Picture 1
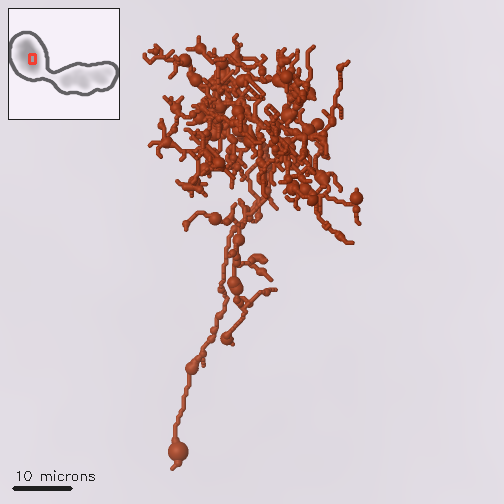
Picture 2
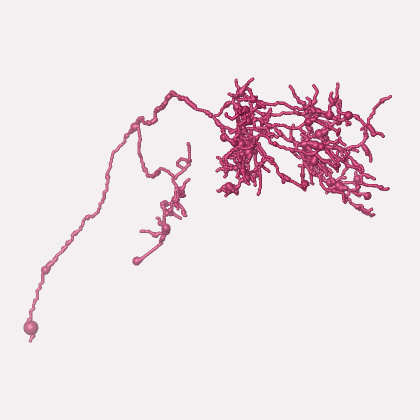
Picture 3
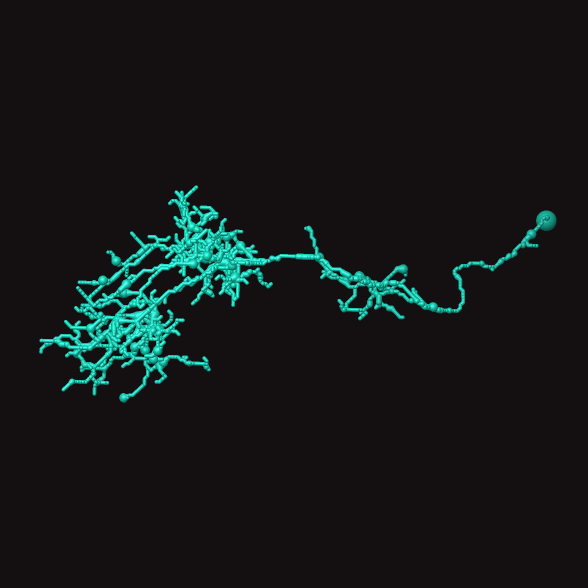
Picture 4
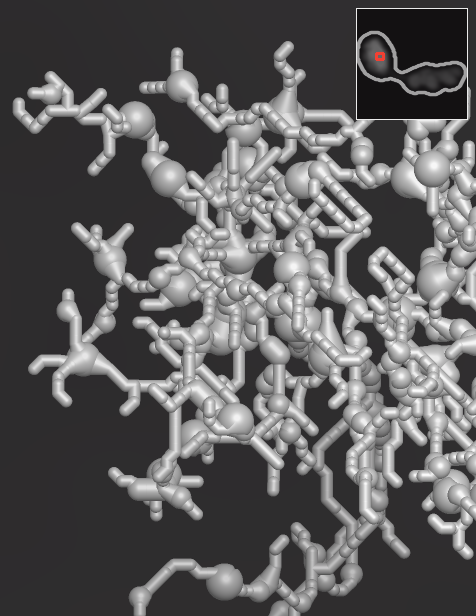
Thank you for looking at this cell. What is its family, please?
Li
